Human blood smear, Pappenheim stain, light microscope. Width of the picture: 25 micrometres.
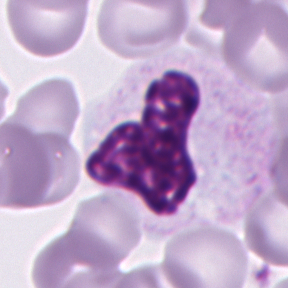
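Segmented neutrophil: take your time with the cell in the middle, and first note that its outline is roughly round. Now trace the nucleus, a thick band bent into a folded, angular shape. Around it the cytoplasm is pale pinkish-lilac, with fine pinkish-violet granules scattered through it.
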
